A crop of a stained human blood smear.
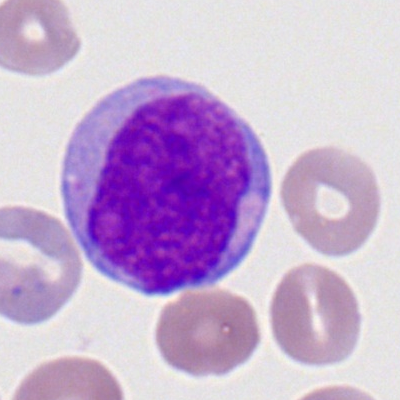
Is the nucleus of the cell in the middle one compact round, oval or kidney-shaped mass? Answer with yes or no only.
Yes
